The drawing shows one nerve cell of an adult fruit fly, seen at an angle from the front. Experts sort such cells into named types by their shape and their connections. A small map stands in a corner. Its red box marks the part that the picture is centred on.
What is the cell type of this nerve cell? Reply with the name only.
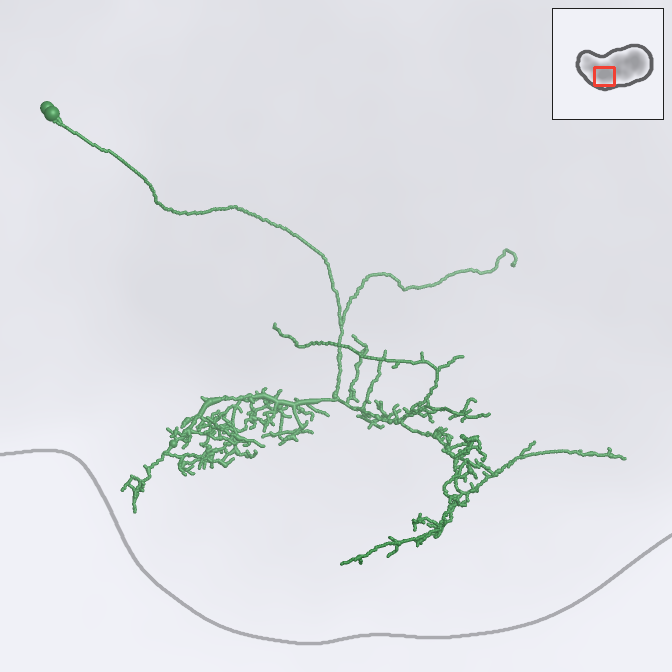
IN23B065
